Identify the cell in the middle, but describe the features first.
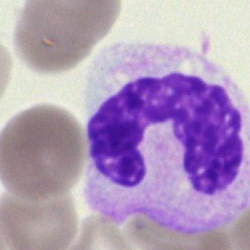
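First the nucleus: a curved horseshoe with its open side facing downward, and dense, clumped chromatin stained dark purple. Around it there is plenty of cytoplasm, pale pinkish-lilac, and within it I can make out fine, small pinkish granules. This is a band neutrophil.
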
